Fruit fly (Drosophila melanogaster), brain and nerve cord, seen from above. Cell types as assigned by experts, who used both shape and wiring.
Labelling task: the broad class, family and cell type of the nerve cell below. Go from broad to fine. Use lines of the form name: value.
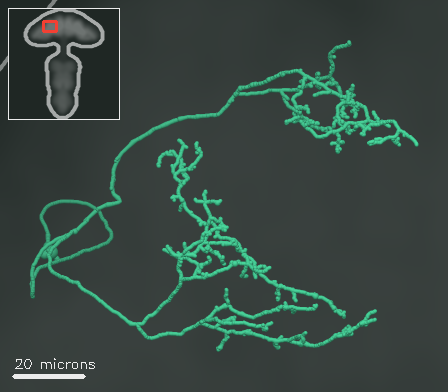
broad class: central-brain intrinsic neuron
family: hemilineage LHl4_dorsal
cell type: SLP065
